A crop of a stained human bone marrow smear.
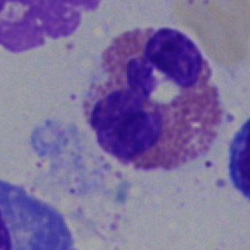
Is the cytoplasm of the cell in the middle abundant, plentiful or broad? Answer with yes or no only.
Yes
